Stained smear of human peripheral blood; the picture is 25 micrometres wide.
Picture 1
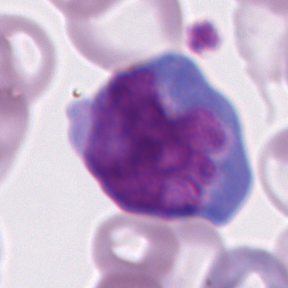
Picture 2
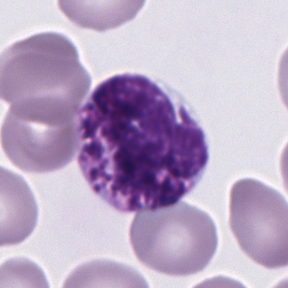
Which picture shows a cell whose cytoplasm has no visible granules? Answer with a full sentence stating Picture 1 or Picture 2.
In Picture 1, the cell has a cytoplasm without visible granules.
